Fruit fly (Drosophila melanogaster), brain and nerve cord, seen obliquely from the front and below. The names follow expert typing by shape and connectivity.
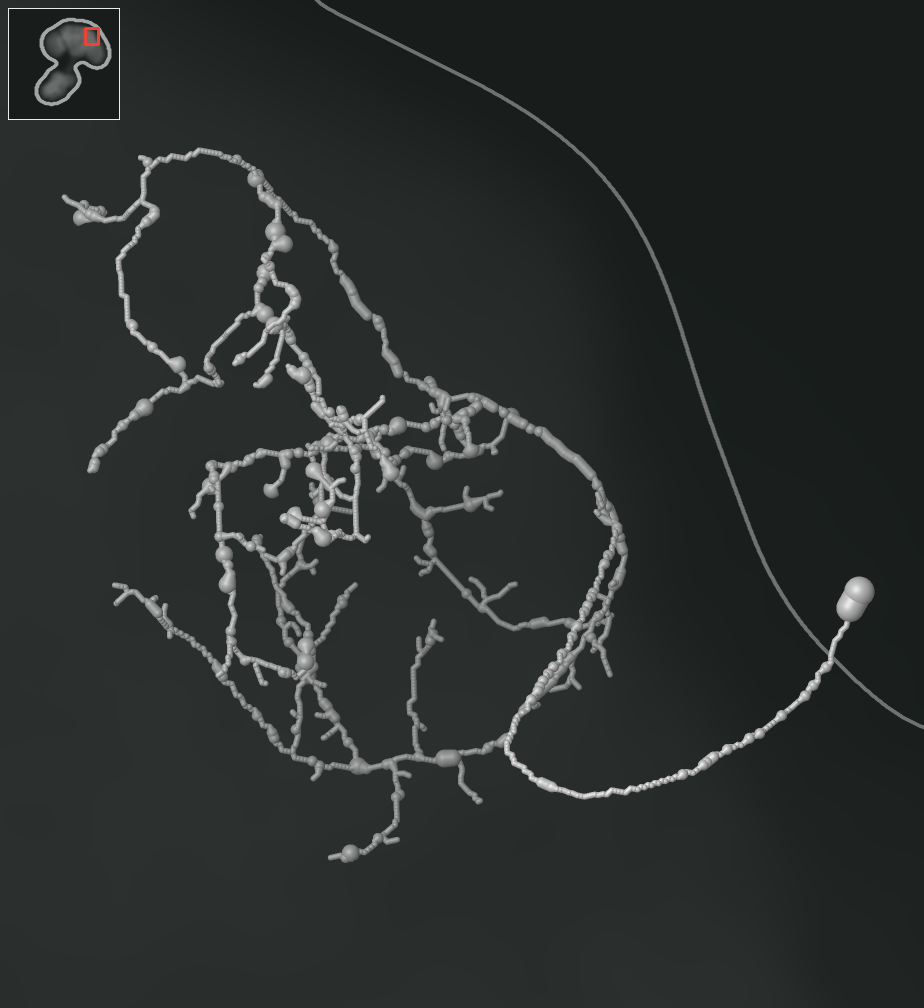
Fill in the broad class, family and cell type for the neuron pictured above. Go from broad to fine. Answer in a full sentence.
A central-brain intrinsic neuron of hemilineage VPNl&d1_dorsal, type LHAV5a9_a.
